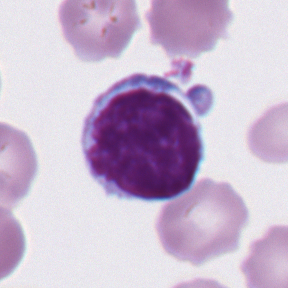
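Typical lymphocyte, centre, in a stained peripheral blood smear. The cytoplasm forms only a thin rim around the nucleus, whose chromatin is dense and coarsely clumped. No granules are seen in the cytoplasm. Small purple fragments lie against the upper right edge of the cell.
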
